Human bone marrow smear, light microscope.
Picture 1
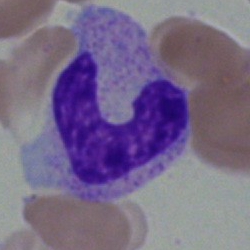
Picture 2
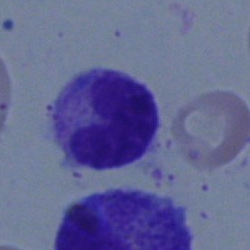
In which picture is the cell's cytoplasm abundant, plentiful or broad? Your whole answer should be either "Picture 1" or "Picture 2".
Picture 1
